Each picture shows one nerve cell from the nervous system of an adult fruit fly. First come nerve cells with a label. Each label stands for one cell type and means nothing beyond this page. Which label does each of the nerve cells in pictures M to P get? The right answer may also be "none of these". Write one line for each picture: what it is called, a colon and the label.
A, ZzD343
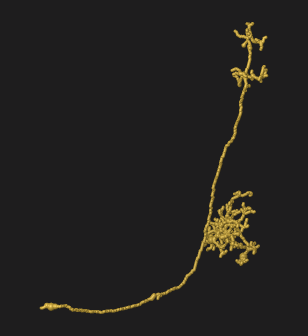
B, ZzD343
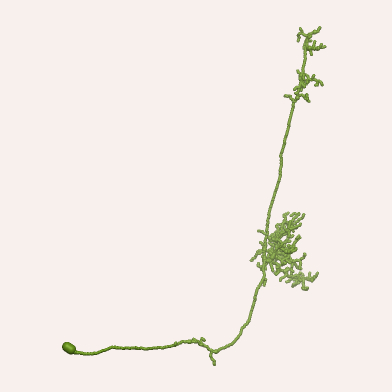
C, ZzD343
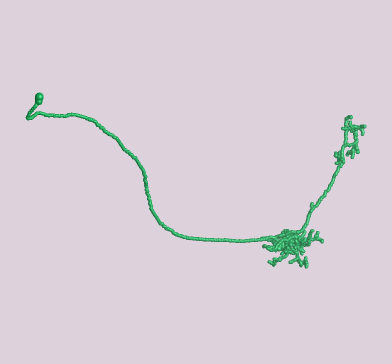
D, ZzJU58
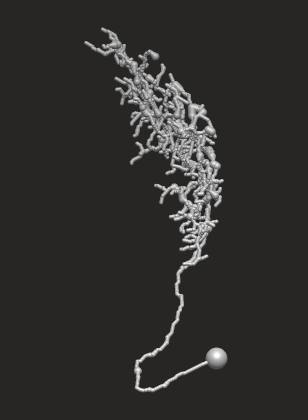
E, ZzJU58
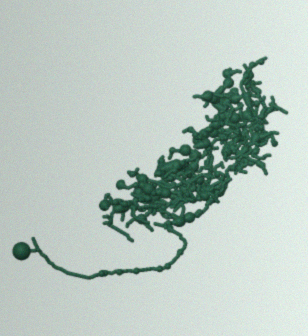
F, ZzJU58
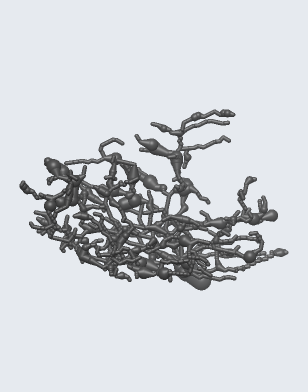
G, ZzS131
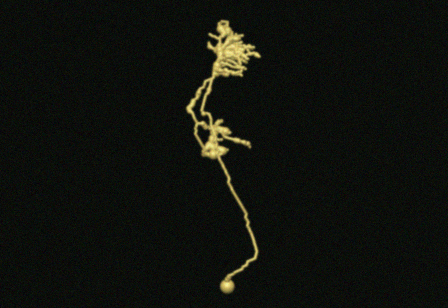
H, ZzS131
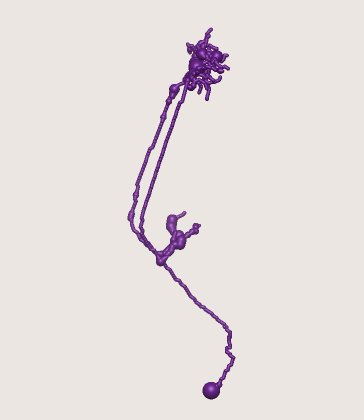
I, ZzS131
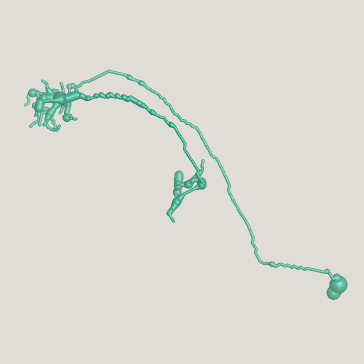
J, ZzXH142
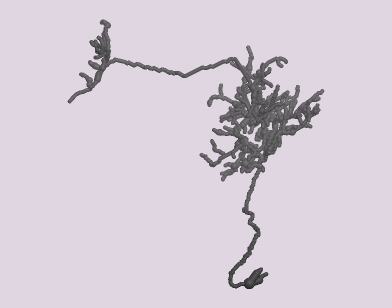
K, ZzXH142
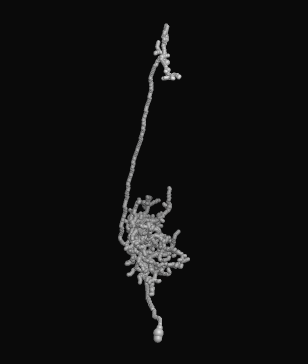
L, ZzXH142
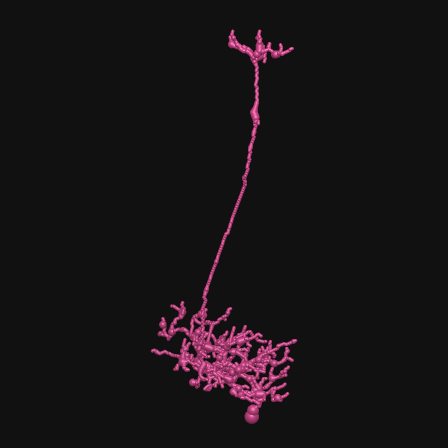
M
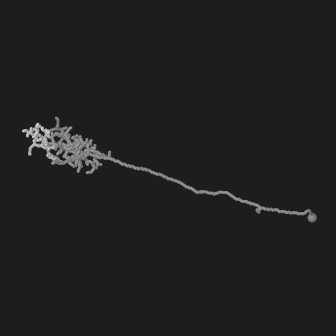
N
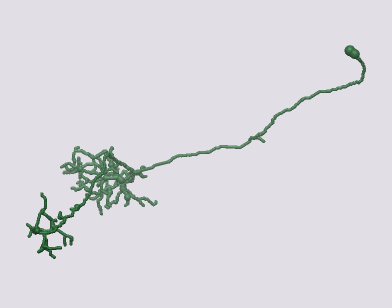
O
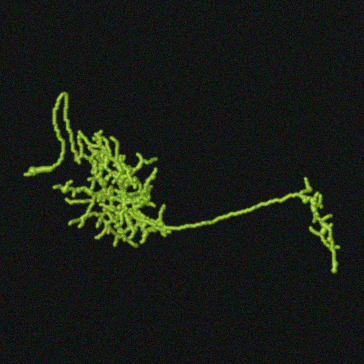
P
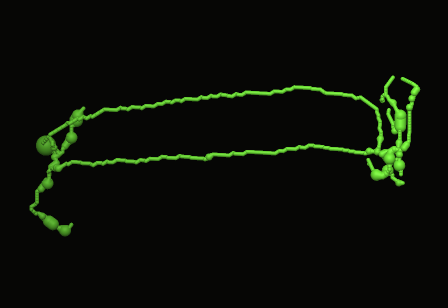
M: ZzD343
N: ZzD343
O: ZzXH142
P: ZzS131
